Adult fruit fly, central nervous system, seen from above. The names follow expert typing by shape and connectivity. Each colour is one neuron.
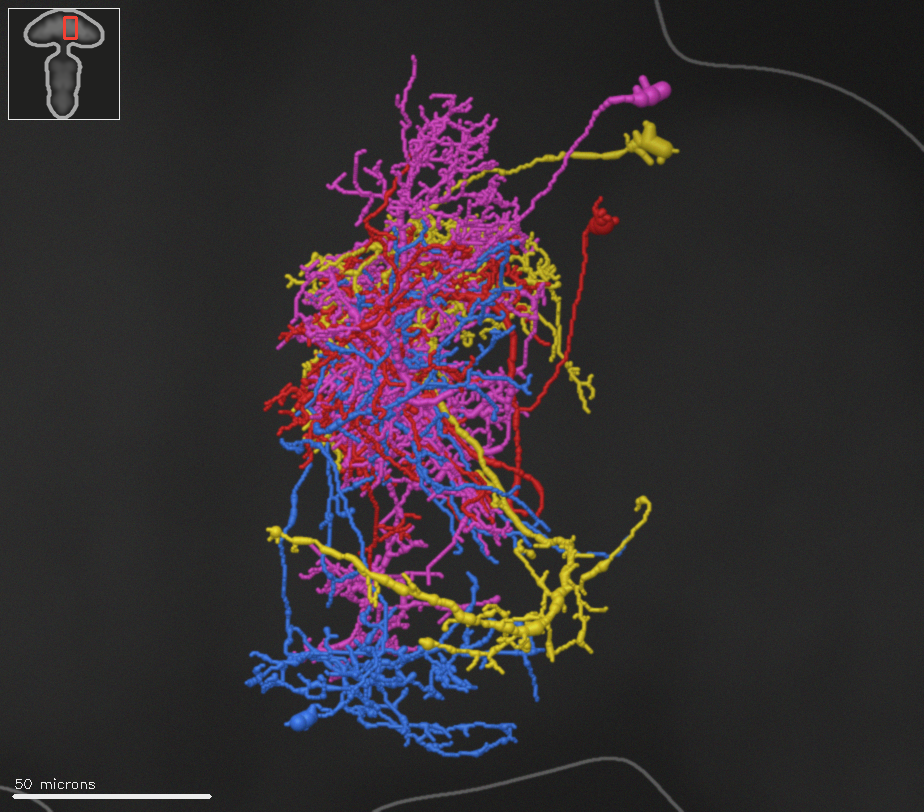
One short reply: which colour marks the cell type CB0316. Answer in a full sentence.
The colour is red.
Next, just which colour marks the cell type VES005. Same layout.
The colour is magenta.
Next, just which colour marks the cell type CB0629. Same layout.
The colour is yellow.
